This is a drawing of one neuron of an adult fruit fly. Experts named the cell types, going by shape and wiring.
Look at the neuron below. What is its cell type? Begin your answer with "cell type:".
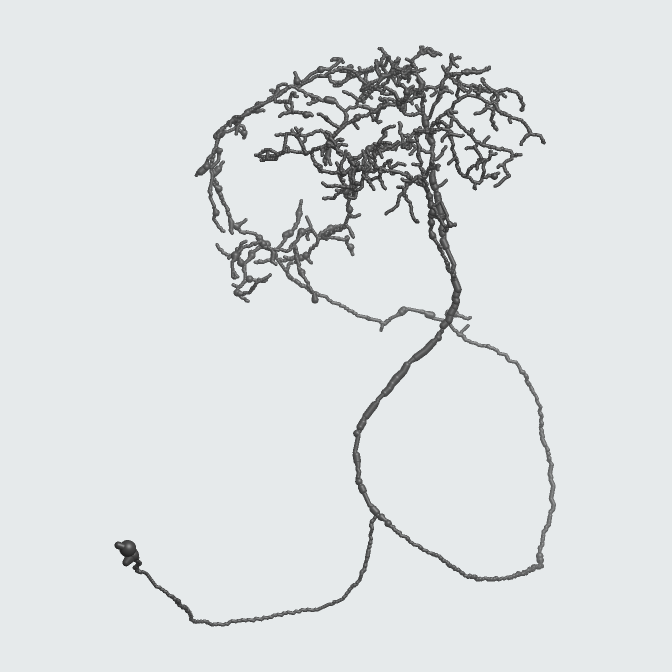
cell type: AVLP454_b3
